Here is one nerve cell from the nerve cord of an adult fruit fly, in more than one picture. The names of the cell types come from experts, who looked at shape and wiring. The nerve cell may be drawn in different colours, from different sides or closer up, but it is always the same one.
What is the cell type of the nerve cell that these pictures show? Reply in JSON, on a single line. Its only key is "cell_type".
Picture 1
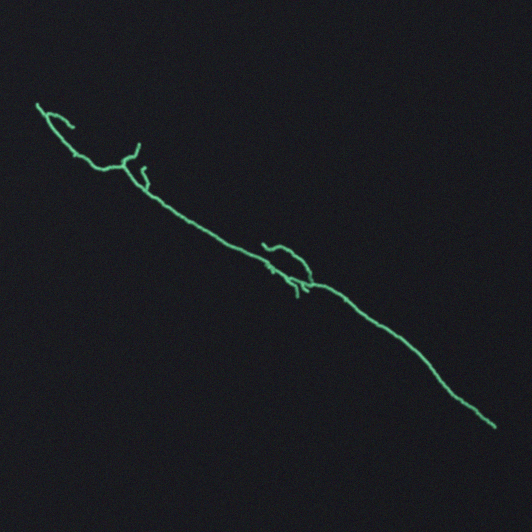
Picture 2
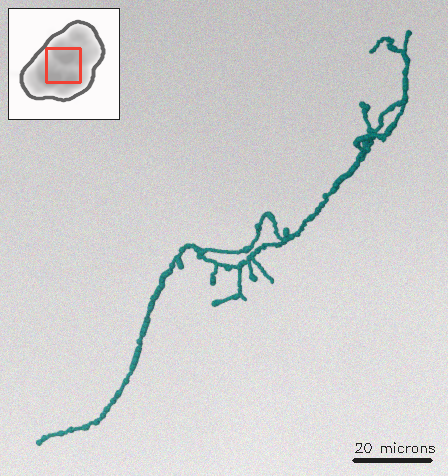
{"cell_type": "DNpe004"}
